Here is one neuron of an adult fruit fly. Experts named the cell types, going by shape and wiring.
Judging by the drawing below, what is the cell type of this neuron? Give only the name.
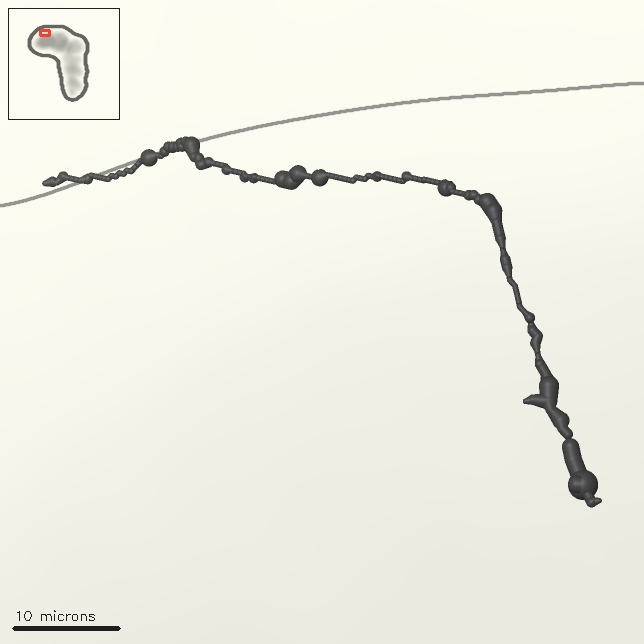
R7y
